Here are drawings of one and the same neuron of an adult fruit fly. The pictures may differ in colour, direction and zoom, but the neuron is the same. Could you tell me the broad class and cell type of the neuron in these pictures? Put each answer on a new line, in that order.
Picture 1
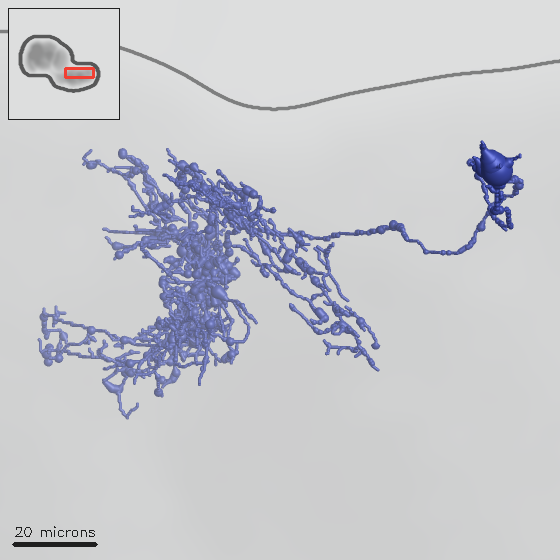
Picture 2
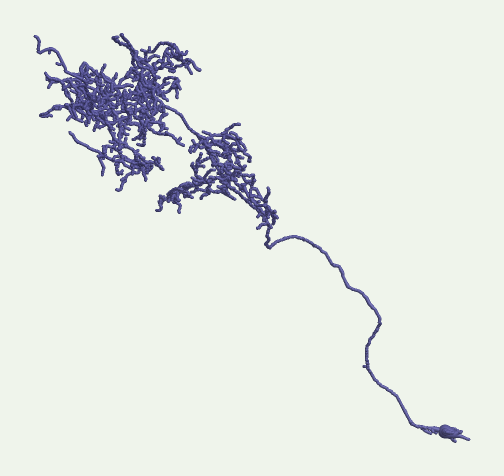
nerve-cord intrinsic neuron
INXXX142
